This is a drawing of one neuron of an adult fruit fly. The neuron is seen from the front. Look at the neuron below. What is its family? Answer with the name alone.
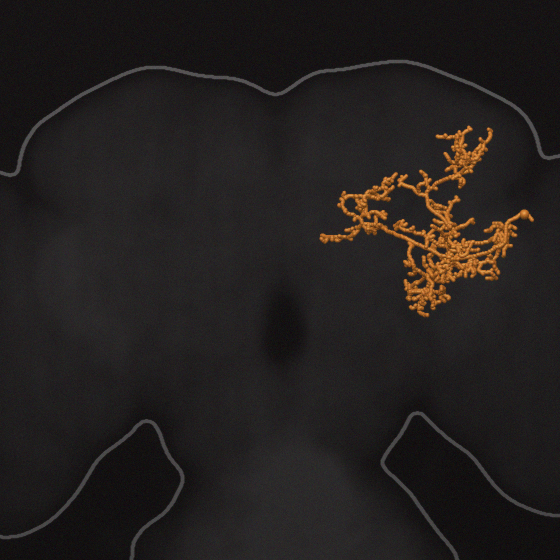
hemilineage VLPl2_medial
